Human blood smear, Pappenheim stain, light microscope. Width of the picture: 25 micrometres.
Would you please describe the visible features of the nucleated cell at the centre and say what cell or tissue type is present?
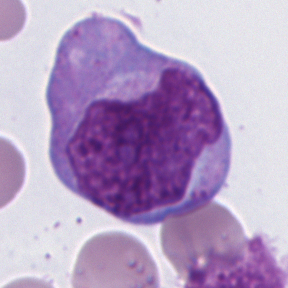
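An irregular outline marks this cell, with a broad rounded bulge of cytoplasm toward the upper left. Its nucleus sits off-centre toward the lower right and has an irregular, angular outline notched along the upper edge. Just above that notch lies a paler zone of cytoplasm. The cell is an atypical promyelocyte.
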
